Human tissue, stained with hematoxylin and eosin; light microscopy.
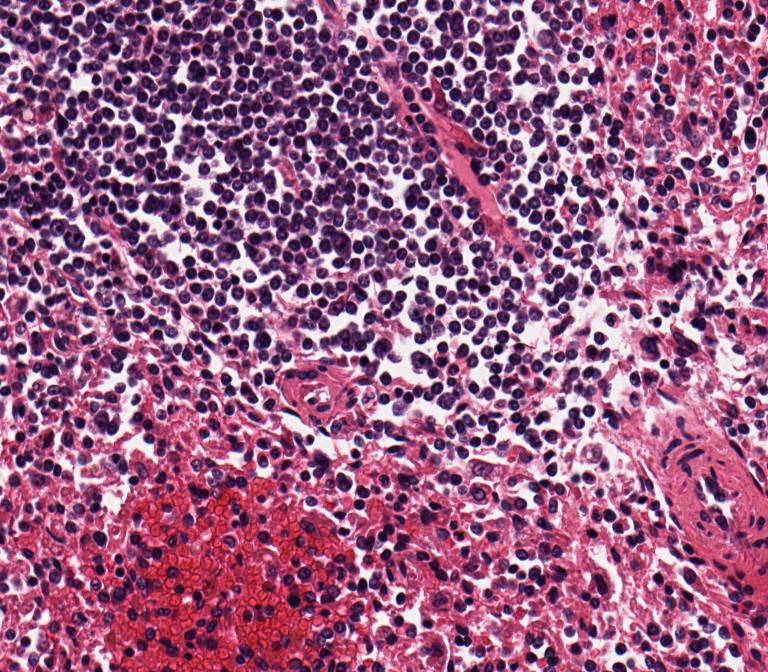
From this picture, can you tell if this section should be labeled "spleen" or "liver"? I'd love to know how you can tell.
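It's spleen, not liver. Sheets of small lymphocytes, most with small round dark nuclei and only a scant rim of cytoplasm, pack the upper left and centre. A tightly packed mass of red blood cells makes a bright red patch at the lower left.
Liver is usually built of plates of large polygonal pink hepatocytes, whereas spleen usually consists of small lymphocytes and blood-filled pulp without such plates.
A slender pink strand also runs diagonally from the top centre toward the right.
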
